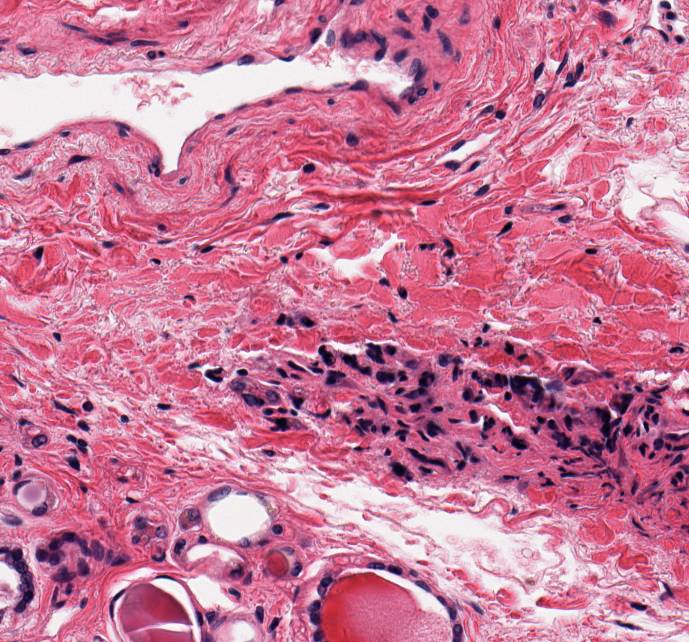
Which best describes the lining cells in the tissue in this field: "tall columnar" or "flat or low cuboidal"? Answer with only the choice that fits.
Flat or low cuboidal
